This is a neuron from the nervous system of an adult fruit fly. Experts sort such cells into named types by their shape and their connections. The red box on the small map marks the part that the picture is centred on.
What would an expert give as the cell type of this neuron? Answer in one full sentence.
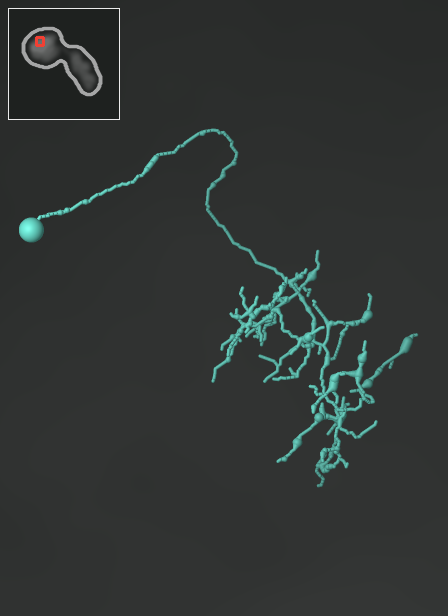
It is to cell type Mi17 that the neuron belongs.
